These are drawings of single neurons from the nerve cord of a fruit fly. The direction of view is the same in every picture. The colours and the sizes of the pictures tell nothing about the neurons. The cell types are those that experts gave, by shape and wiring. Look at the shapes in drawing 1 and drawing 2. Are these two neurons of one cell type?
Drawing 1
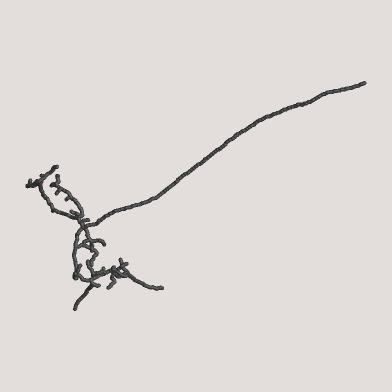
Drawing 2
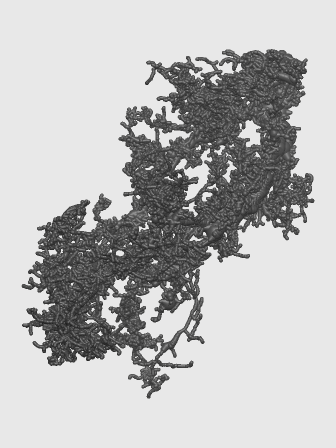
no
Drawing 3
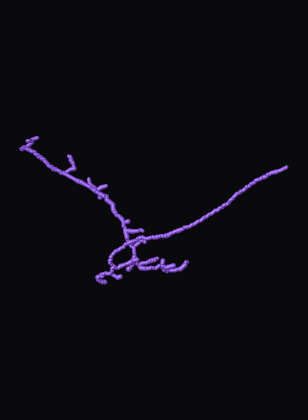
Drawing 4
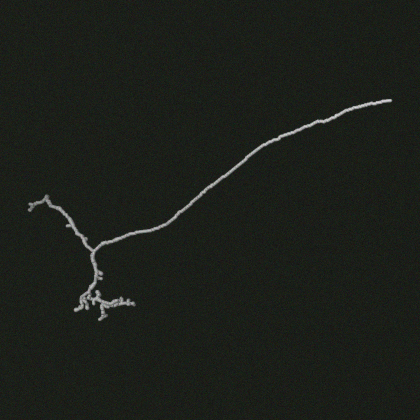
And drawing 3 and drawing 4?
yes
